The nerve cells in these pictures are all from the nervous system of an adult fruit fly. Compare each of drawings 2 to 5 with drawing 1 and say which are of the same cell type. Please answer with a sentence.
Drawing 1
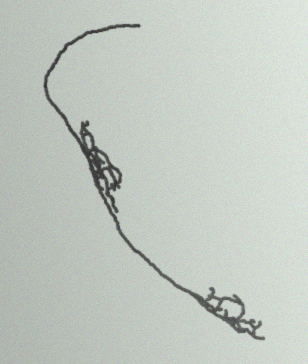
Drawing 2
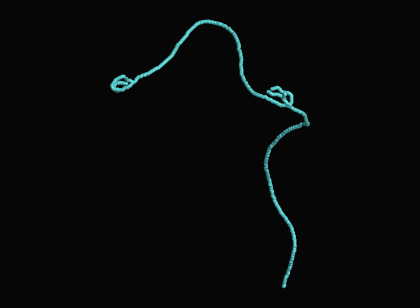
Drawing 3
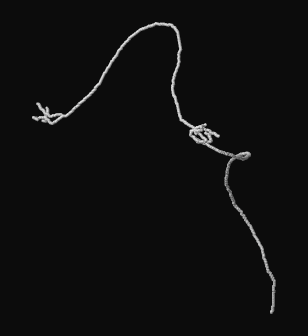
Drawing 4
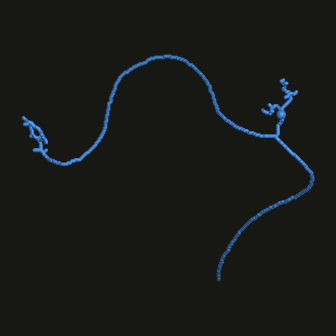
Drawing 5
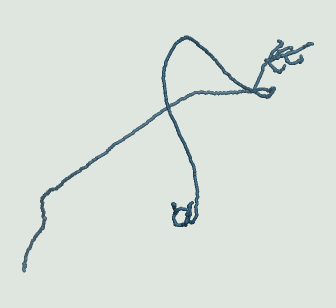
None of them is of the same cell type.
